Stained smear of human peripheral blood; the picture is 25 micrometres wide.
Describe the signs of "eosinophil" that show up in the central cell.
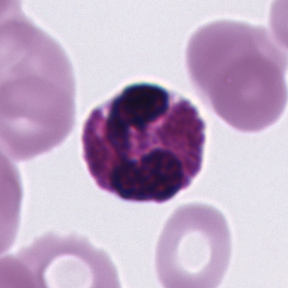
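Fits: nucleus in two lobes, joined by a band of nuclear material along the left side.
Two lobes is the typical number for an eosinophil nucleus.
Fits: coarse round granules pack the cytoplasm throughout.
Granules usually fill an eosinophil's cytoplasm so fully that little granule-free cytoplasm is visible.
Less close: the granules here are reddish-pink.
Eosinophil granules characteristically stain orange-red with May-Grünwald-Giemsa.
Also seen: chromatin dark purple and densely clumped; cell about 11 micrometres across.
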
